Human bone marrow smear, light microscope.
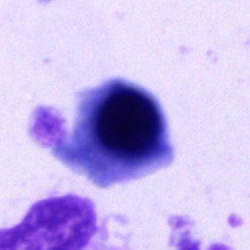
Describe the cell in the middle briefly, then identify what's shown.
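Almost black and uniform, the nucleus is stained very dark. It sits off-centre, towards the upper right of the cell. Blue cytoplasm lies mostly to the left of and below it. The outline is irregular and angular rather than round. What is shown is an erythroblast.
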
